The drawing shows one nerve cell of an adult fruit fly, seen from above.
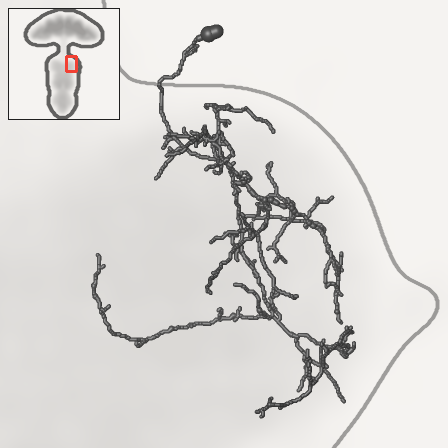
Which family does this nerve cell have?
hemilineage 15B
